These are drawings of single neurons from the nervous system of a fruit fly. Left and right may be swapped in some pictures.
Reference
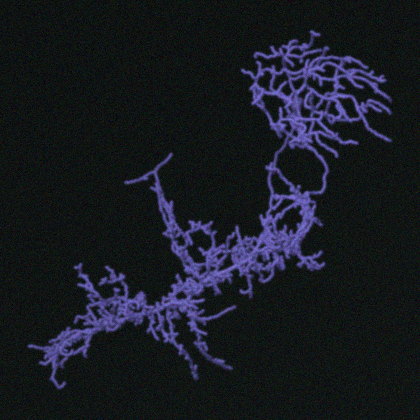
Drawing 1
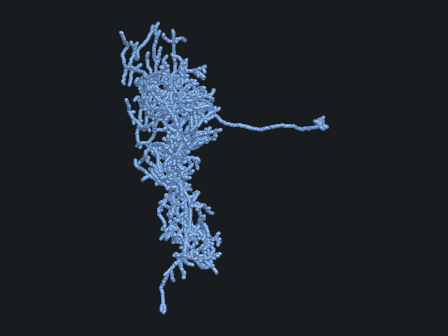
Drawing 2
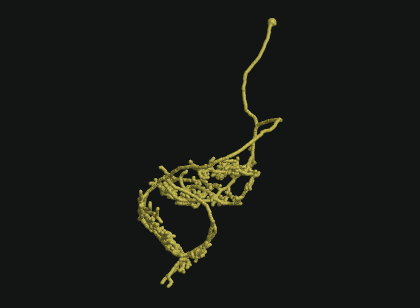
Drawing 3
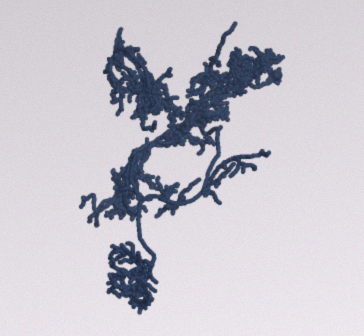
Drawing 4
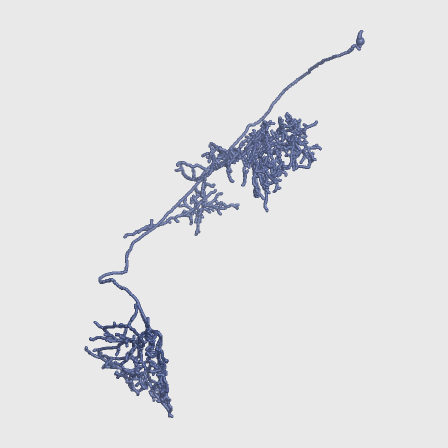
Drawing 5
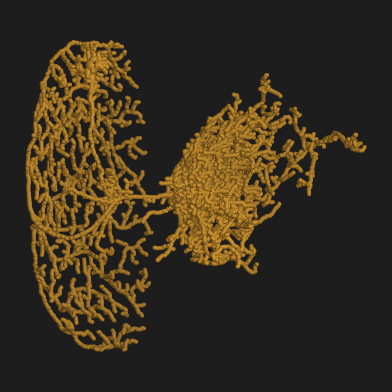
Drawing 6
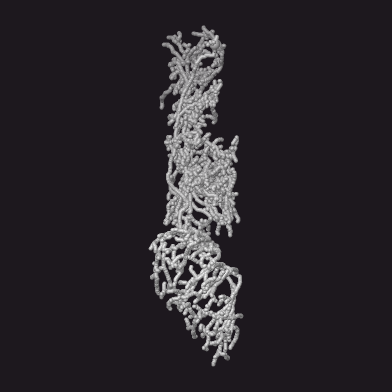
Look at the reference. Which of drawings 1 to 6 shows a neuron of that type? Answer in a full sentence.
The neuron in drawing 1 is of the same cell type.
